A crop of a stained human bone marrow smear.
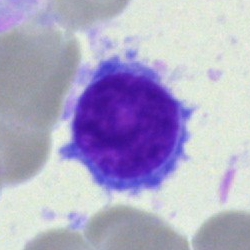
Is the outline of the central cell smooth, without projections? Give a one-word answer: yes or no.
No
